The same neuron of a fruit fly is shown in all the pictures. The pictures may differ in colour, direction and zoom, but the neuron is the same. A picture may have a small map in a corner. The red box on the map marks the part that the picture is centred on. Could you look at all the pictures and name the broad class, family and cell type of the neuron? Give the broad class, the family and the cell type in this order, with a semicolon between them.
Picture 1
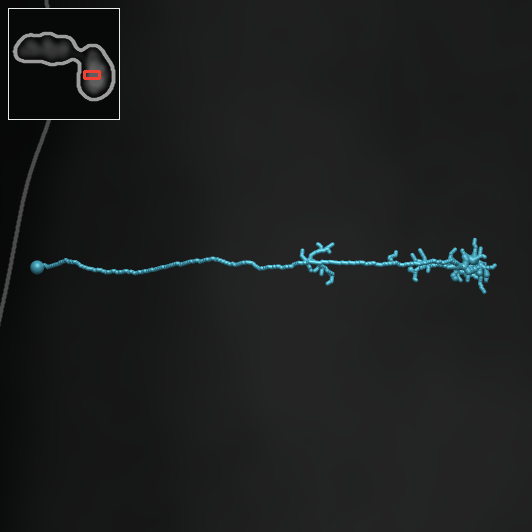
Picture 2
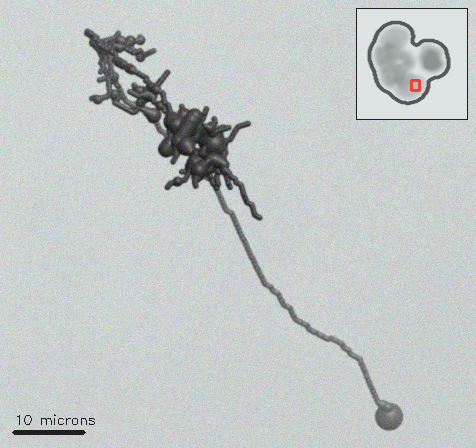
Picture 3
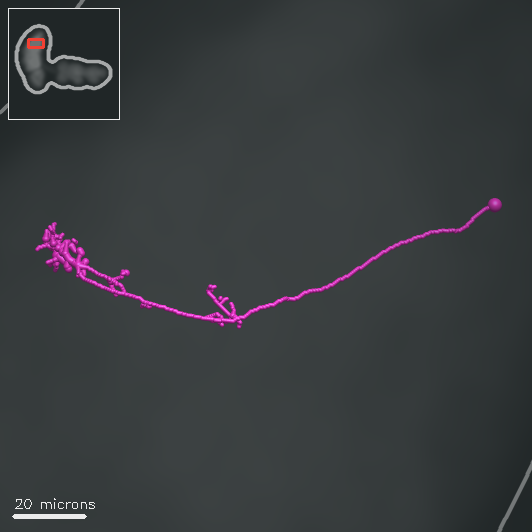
optic-lobe intrinsic neuron; C; C3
